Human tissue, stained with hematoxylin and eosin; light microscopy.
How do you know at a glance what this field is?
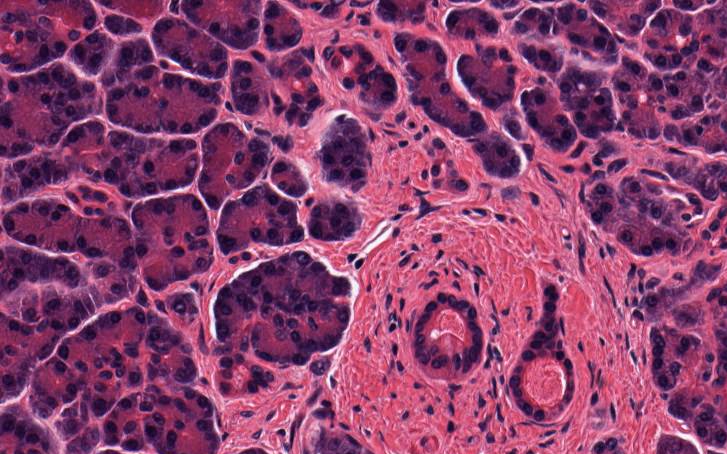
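You're looking at exocrine pancreas: closely packed acini fill the left and upper field, with fibrous connective tissue at lower right. The acinar cells have round, dark nuclei in purple cytoplasm, which fits.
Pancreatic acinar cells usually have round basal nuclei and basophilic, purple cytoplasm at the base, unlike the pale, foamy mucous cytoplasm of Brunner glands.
Thin pink strands of connective tissue run between the acini, and two small ducts sit in the fibrous patch.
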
